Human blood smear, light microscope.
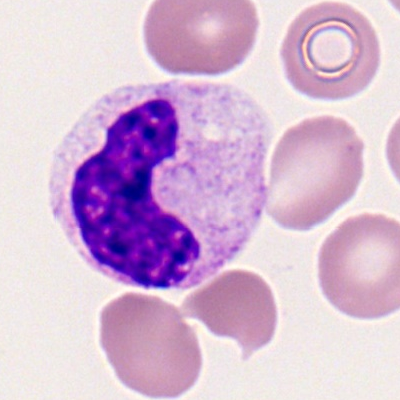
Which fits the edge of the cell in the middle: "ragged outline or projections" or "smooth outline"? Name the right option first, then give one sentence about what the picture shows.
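Smooth outline. The cell outline is roughly round with a smooth edge.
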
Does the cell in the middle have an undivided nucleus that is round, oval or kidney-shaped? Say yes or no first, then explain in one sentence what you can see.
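Yes. The nucleus is kidney-shaped, with its indentation facing the right side of the cell.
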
